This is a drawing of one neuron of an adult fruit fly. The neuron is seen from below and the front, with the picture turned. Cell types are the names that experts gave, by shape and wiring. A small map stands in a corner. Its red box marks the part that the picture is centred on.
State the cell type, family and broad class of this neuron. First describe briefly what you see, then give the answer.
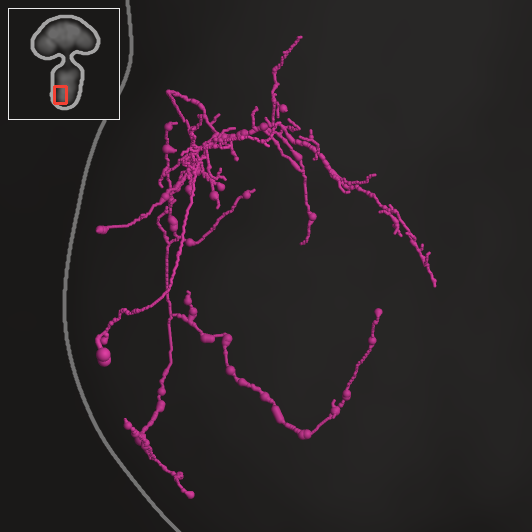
It is in the nerve cord and does not reach the brain. Dozens of branch ends can be seen. It is of cell type IN08A042. Its family is hemilineage 08A. It is a nerve-cord intrinsic neuron.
